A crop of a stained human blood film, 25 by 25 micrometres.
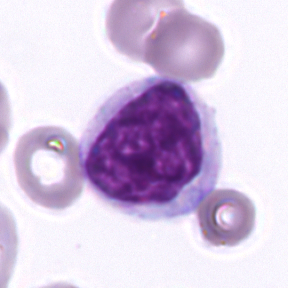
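Metamyelocyte: the cell in the middle of this stained blood smear. Its nucleus is one mass without lobes, set off-centre toward the left. See how the chromatin clumps into darker masses with paler spaces between. The cytoplasm rim is wider on the right than on the left. The cell is about 13 micrometres across; the nucleus fills about 70% of its area.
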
